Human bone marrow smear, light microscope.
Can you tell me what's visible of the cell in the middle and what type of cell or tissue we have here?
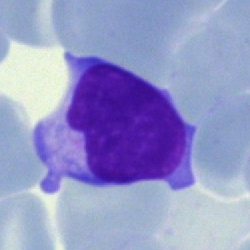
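Start with the edge of the cell: it is irregular, with several short projections, some pointed and some blunt. Down at the lower left edge, you'll find a small rounded knob sticking out. Now look inside: the nucleus fills most of the cell and sits toward the right side, and the pale blue cytoplasm is widest on the left side of the nucleus. This is a lymphocyte.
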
